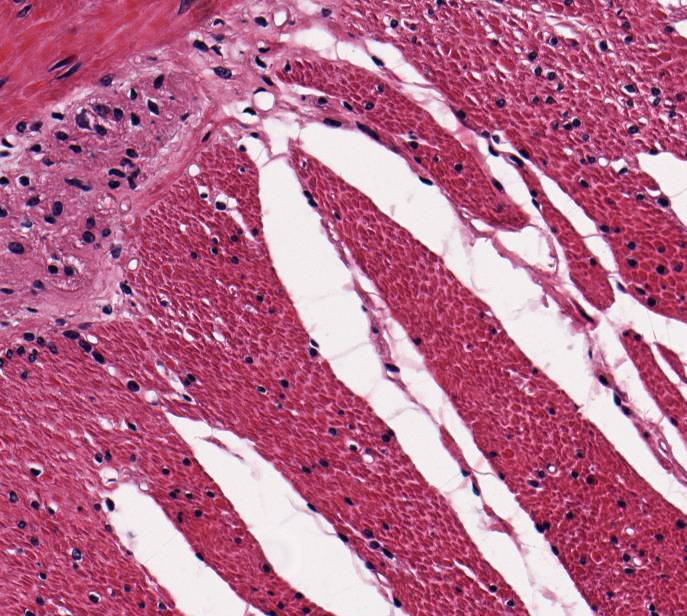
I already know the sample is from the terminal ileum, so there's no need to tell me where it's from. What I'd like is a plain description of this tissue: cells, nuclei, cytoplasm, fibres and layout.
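Elongated muscle bundles fill most of the field, running diagonally from upper left to lower right. Between neighbouring bundles I see wide white clefts, crossed only by thin pink strands. In the extreme top left corner there's a strip of deeper red tissue with elongated nuclei. I find no epithelium anywhere.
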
